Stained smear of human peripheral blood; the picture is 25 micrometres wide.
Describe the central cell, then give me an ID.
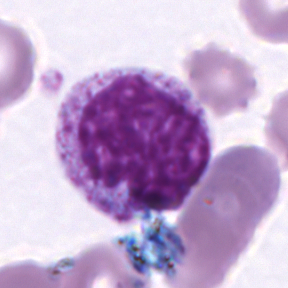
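Most of this cell is nucleus, and it's off-centre, so the widest rim of cytoplasm is on the left. You won't spot any nucleoli, and there are no vacuoles in the cytoplasm either. It's a metamyelocyte.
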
